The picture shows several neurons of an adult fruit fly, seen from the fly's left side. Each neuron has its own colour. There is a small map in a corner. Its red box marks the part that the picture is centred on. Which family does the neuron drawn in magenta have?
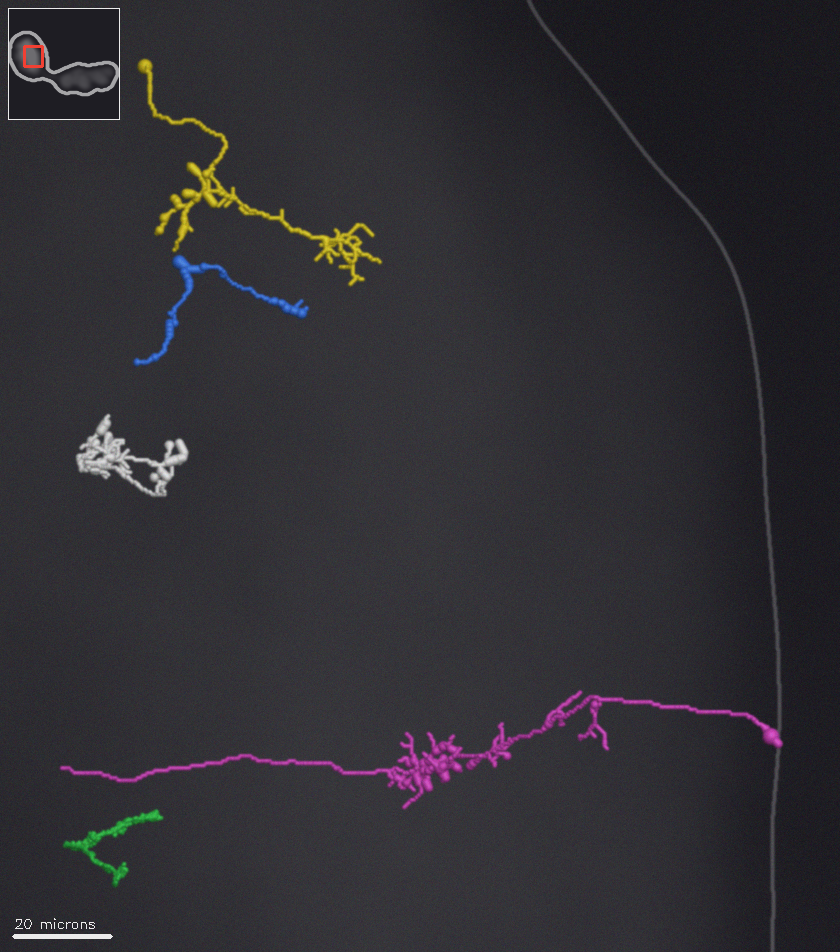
C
